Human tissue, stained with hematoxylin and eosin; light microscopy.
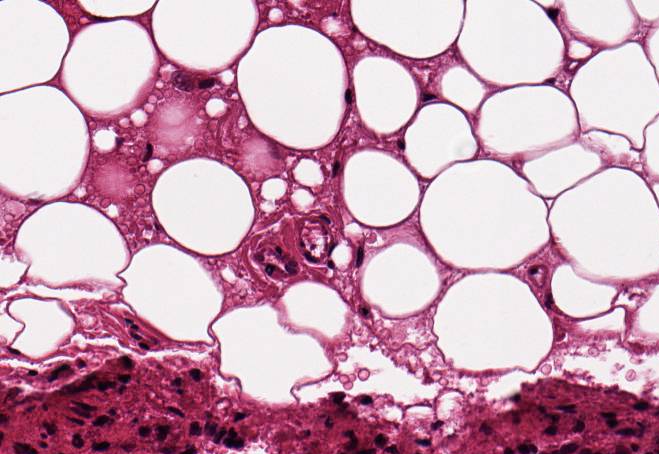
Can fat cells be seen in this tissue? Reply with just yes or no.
Yes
